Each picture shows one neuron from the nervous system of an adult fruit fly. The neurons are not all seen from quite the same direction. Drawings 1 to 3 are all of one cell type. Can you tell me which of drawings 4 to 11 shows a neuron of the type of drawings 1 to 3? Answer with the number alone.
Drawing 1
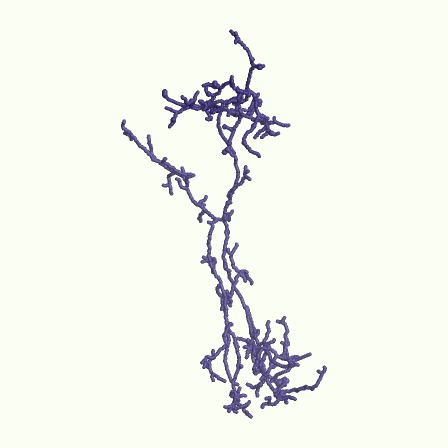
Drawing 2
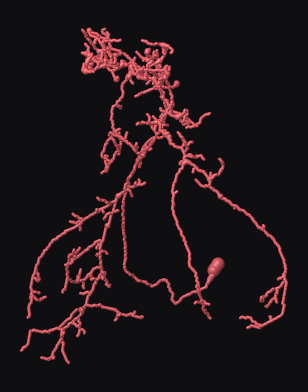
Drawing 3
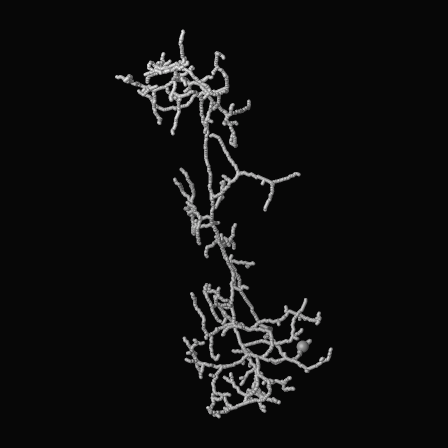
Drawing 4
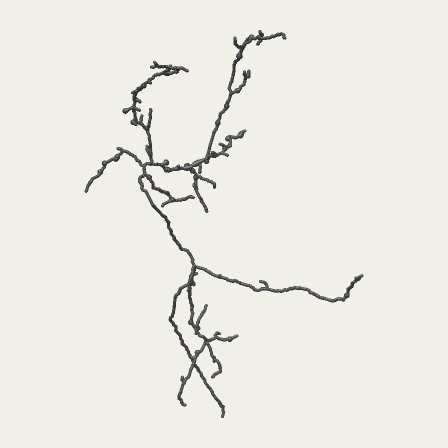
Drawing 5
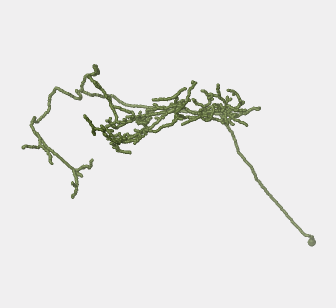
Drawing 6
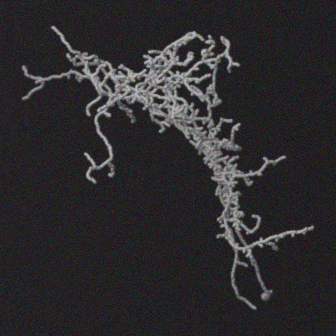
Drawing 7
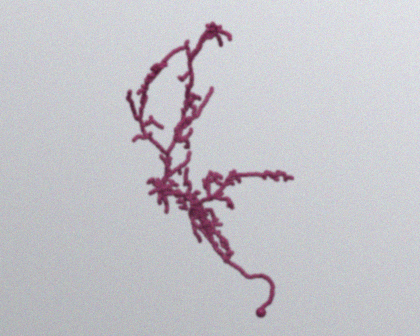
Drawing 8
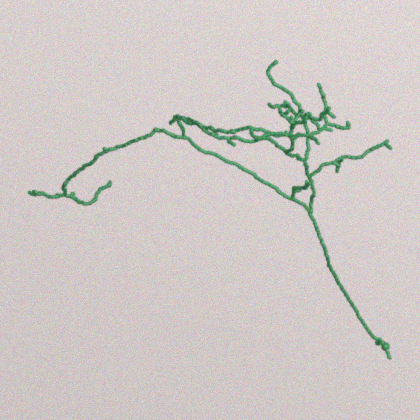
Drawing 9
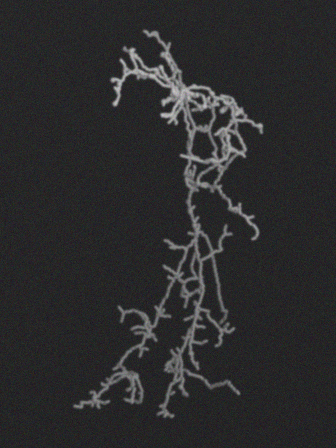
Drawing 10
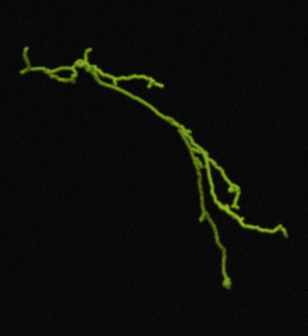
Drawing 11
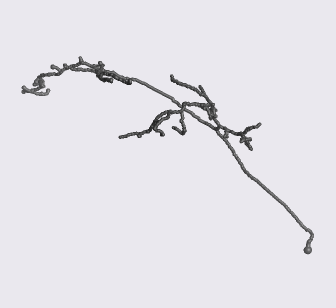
9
